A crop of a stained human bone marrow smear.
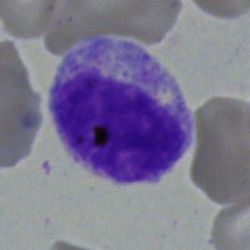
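Myelocyte at the centre of a stained human bone marrow smear. Notice that its nucleus sits in the lower part of the cell, with most of the cytoplasm above it. The chromatin stains a fairly even deep purple with only faint lighter patches, and the cytoplasm is blue. Look also for a small black dot over the nucleus, left of its centre.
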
